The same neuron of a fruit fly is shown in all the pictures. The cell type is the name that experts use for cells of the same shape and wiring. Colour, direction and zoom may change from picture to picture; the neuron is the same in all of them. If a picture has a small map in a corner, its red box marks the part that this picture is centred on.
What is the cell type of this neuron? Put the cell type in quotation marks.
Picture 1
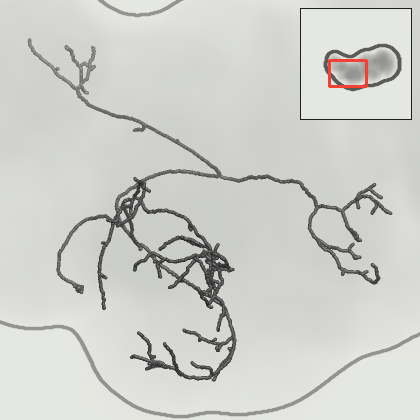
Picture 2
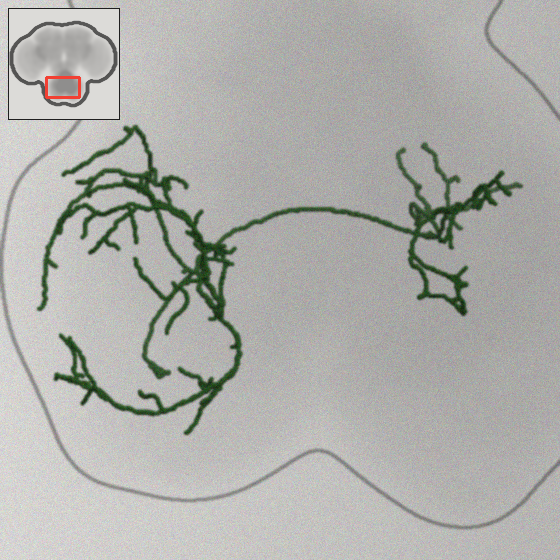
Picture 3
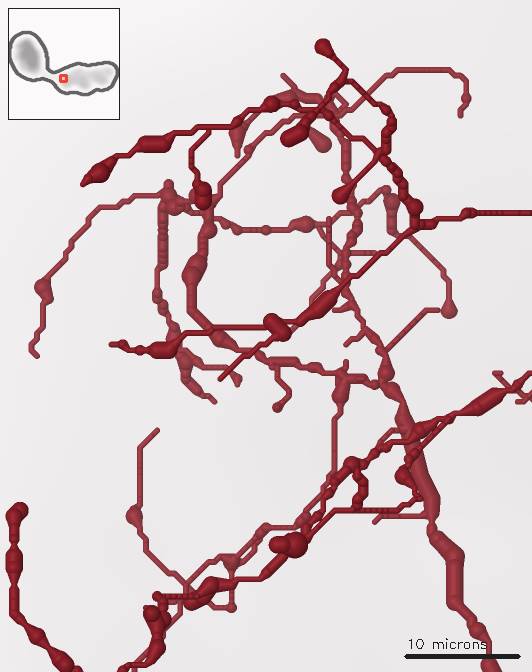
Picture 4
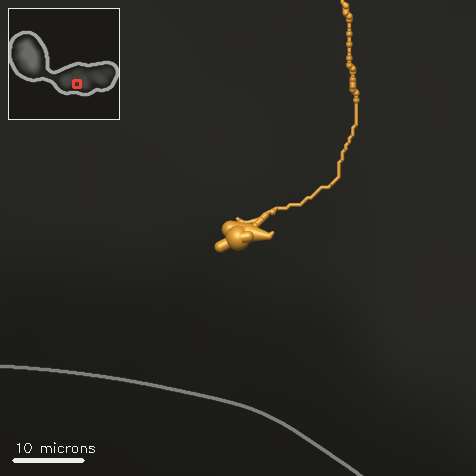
"IN08B040"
